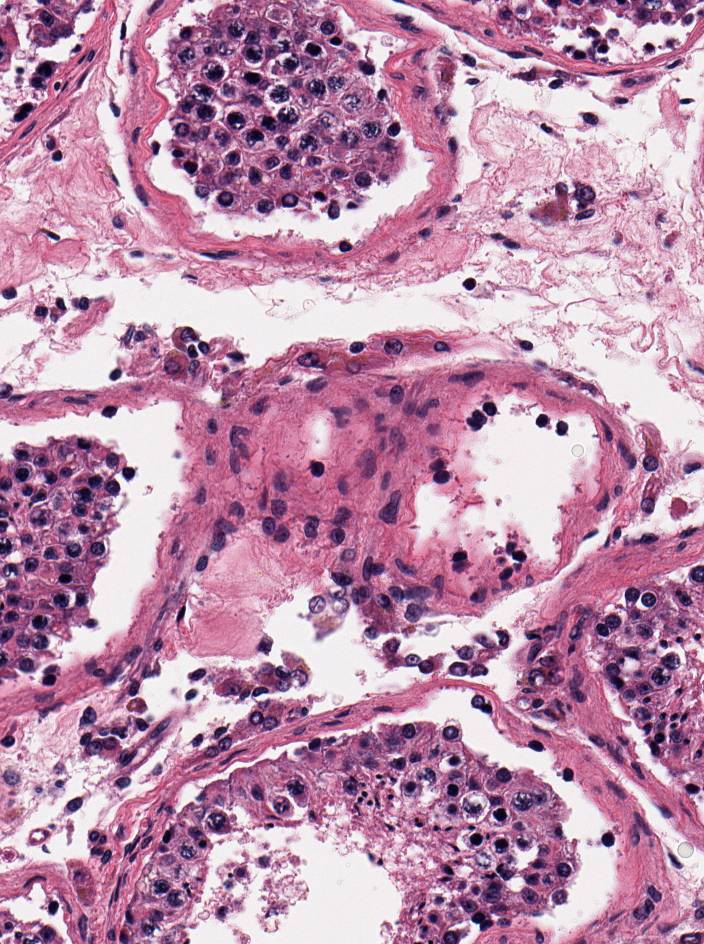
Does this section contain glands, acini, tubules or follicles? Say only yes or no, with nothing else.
Yes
